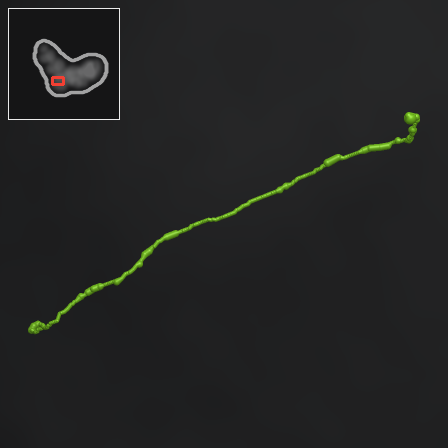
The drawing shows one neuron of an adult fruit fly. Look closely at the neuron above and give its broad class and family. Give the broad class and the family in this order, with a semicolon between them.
photoreceptor or other optic-lobe sensory neuron; class visual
